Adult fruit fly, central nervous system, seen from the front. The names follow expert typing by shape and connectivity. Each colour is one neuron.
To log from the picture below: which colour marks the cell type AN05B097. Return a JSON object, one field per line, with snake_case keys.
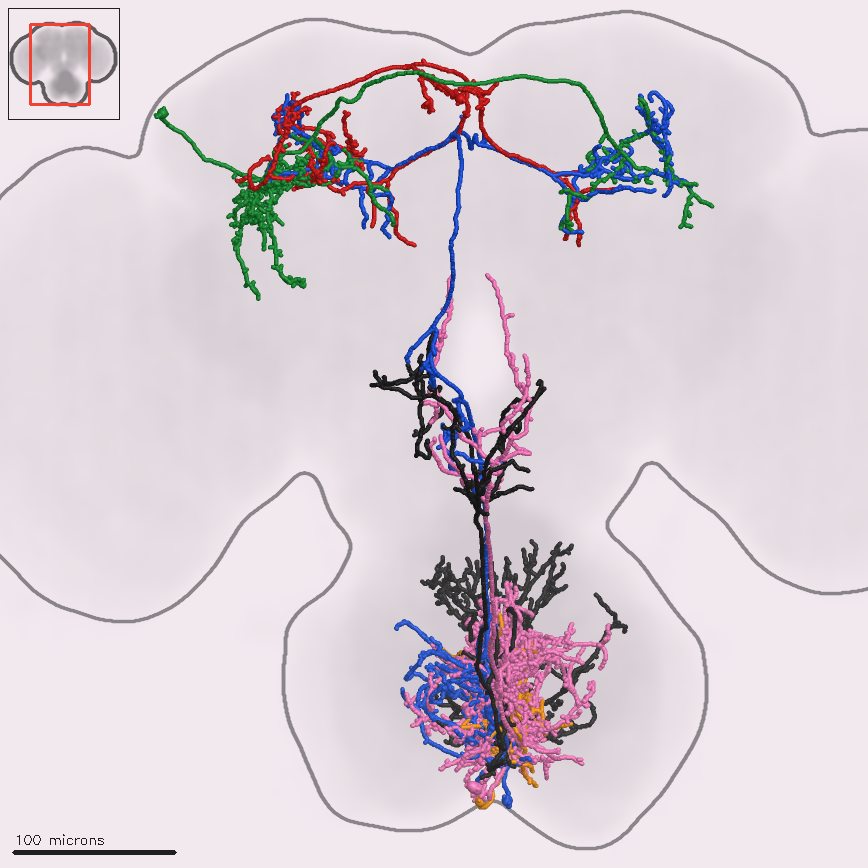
{
 "colour": "black"
}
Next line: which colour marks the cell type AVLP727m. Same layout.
{
 "colour": "green"
}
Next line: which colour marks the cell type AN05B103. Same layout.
{
 "colour": "blue"
}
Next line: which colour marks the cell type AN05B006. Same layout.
{
 "colour": "pink"
}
